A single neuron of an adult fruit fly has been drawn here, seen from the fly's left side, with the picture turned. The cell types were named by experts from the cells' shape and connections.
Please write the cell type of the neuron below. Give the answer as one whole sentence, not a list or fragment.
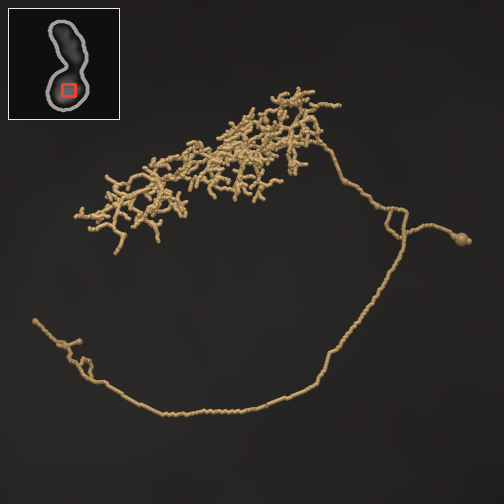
By its cell type, the neuron is LC20b.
